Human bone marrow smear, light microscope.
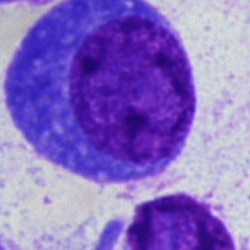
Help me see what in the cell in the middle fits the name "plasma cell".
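In this plasma cell, the nucleus sits off-centre, toward the right side of the cell.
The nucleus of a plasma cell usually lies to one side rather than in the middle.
The cytoplasm stains a deep blue.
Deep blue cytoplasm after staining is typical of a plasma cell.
Both of these features agree with the name. The cytoplasm also forms a wide rim that is broadest on the left. The chromatin is finely stippled, with a few small darker clumps.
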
